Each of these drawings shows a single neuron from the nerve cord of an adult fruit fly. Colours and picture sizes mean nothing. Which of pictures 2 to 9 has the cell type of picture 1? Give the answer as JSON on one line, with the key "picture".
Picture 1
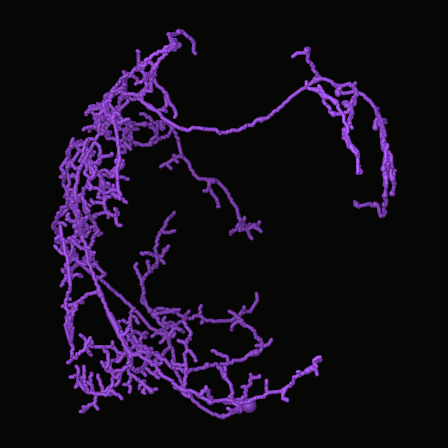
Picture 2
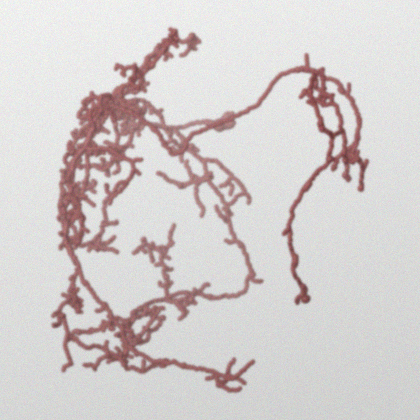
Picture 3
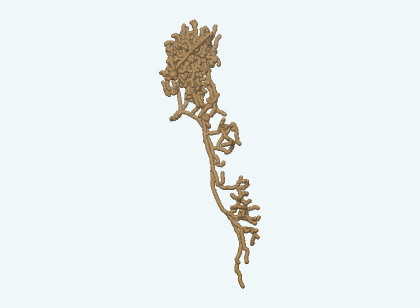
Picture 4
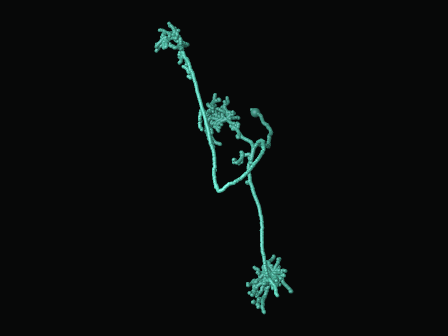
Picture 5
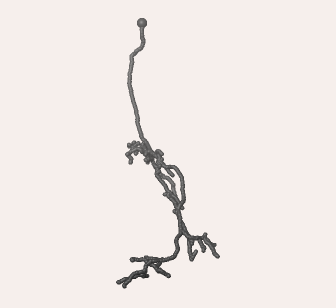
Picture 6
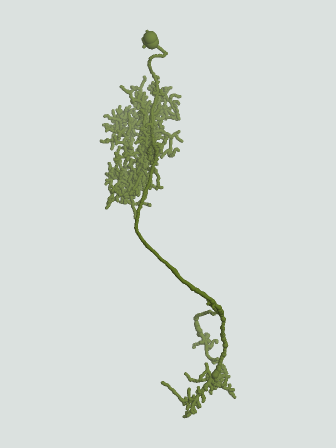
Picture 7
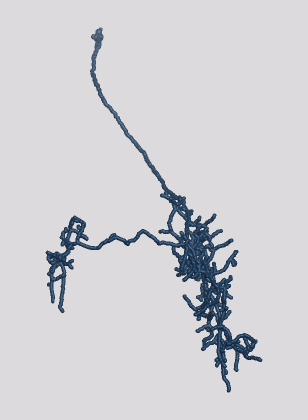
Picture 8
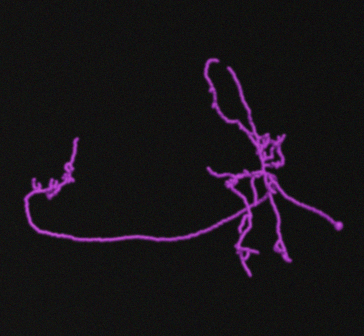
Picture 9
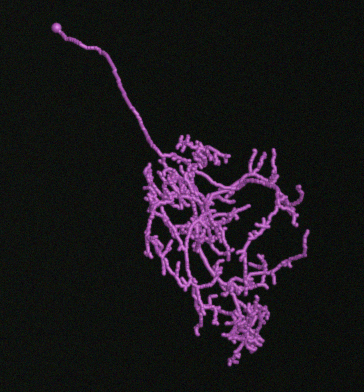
{"picture": 2}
